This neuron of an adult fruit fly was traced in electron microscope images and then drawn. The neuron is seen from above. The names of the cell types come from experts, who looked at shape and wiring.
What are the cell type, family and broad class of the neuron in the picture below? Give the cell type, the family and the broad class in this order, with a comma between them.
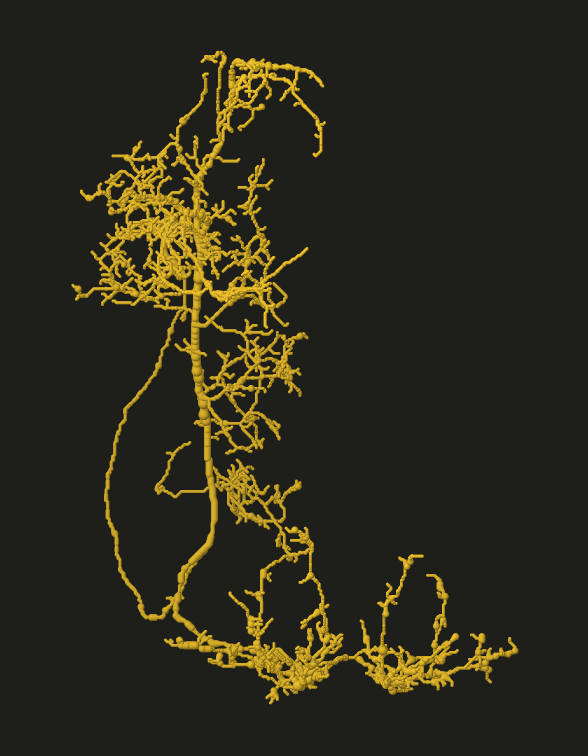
LAL200, hemilineage LALv1_ventral, central-brain intrinsic neuron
